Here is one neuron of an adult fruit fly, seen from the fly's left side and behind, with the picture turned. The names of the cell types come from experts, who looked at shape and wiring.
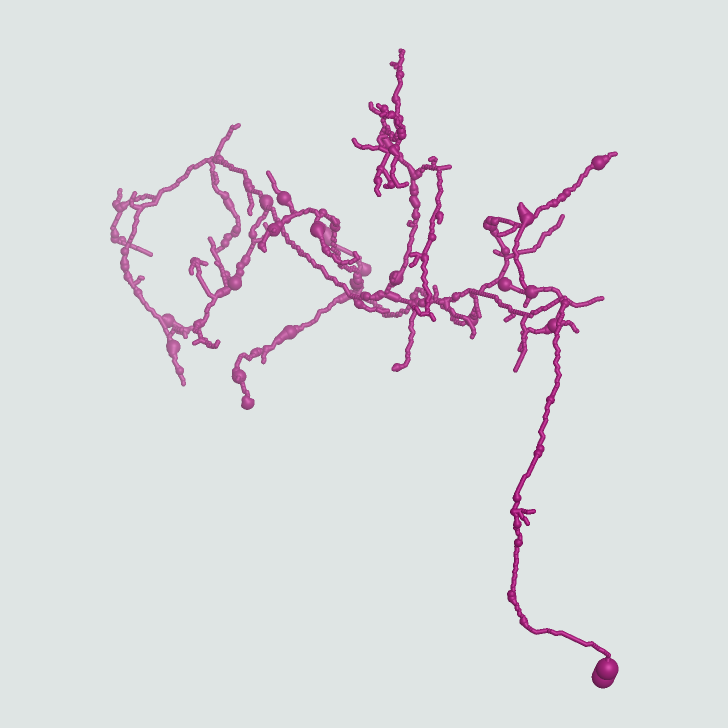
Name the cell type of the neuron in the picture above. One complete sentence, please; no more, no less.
The cell type that fits this neuron is IN20A.22A089.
